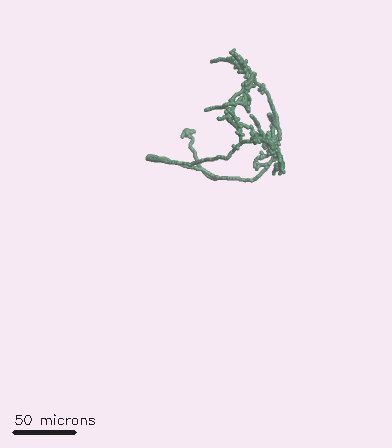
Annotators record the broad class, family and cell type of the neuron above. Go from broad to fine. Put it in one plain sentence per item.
A central-brain intrinsic neuron of hemilineage SLPav1_medial, type CL102.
